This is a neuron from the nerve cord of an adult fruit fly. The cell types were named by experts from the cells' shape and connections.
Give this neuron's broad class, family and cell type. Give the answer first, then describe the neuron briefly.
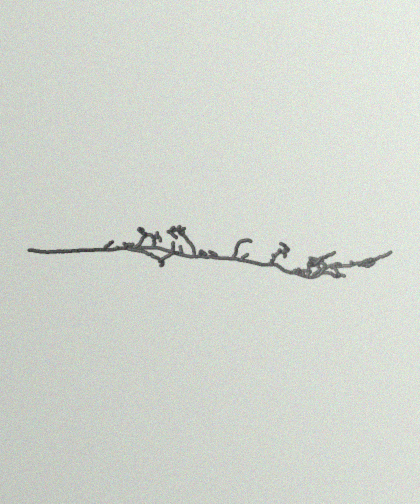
It is a descending neuron. Its family is hemilineage WEDd1. It is of cell type DNa16. The drawing shows no cell body. As drawn here it is more than twice as wide as it is tall.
